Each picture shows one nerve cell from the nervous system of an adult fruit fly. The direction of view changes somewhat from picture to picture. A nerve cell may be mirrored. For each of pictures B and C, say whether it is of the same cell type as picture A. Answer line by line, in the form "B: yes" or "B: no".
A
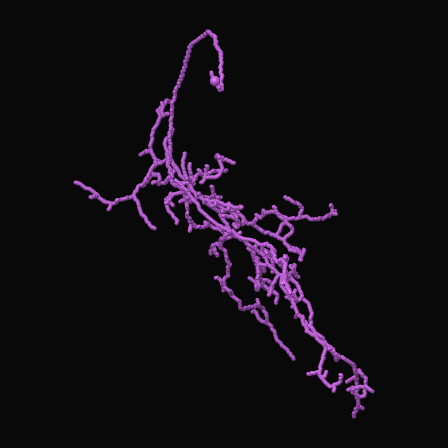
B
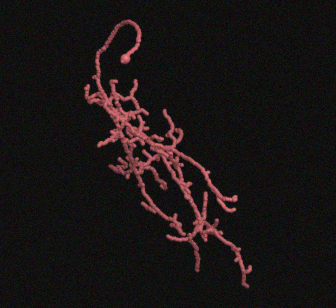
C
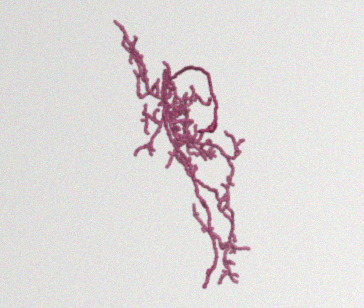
B: yes
C: yes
